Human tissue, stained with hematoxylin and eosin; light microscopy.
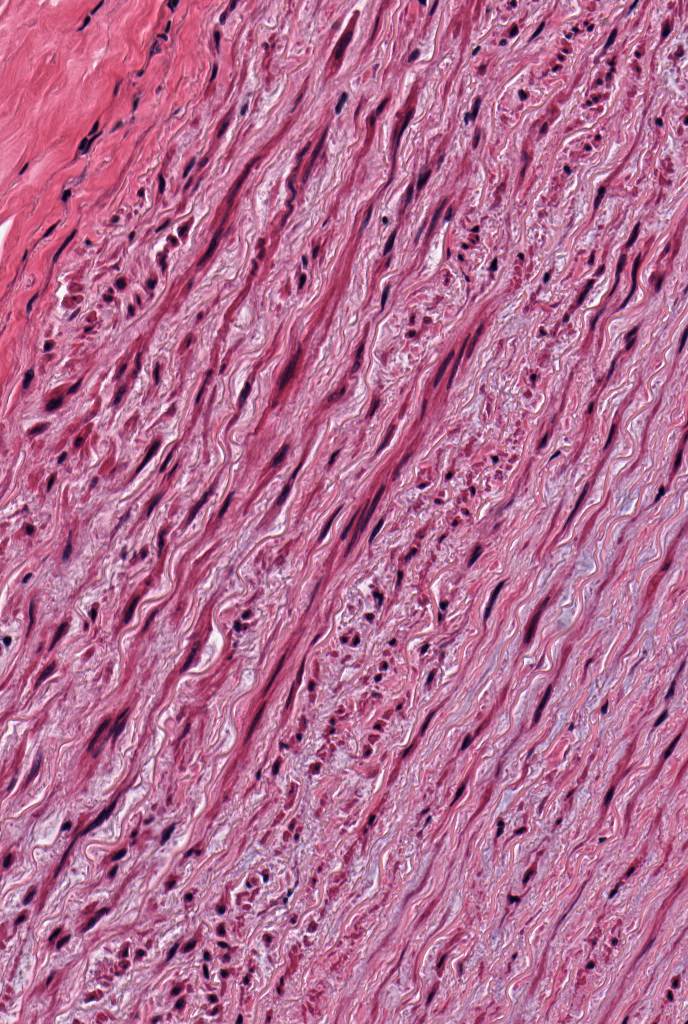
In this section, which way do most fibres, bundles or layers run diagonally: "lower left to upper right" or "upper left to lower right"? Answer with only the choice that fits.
Lower left to upper right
